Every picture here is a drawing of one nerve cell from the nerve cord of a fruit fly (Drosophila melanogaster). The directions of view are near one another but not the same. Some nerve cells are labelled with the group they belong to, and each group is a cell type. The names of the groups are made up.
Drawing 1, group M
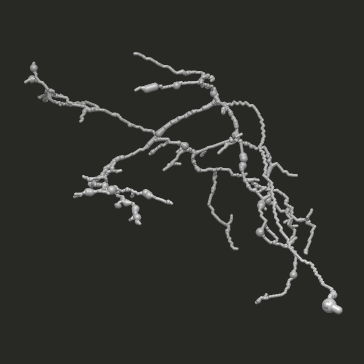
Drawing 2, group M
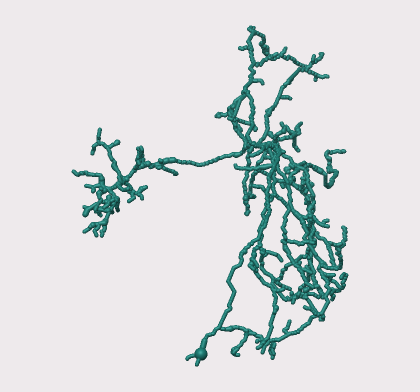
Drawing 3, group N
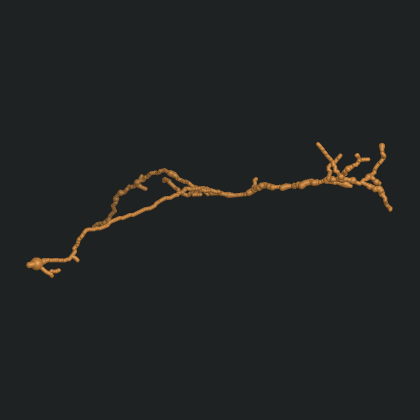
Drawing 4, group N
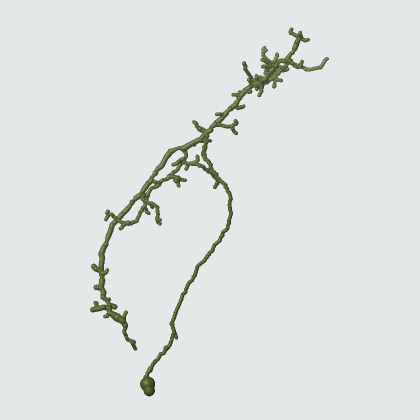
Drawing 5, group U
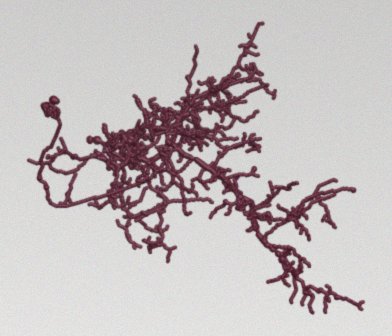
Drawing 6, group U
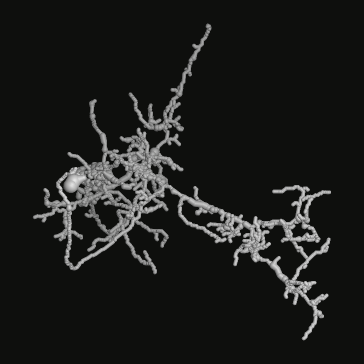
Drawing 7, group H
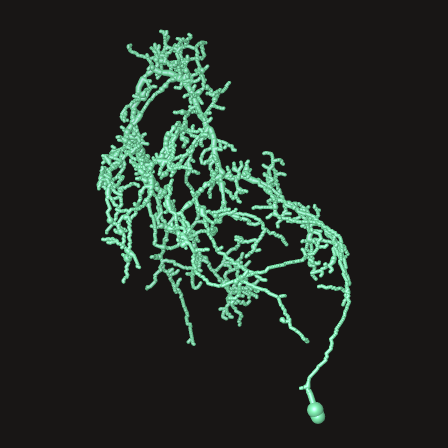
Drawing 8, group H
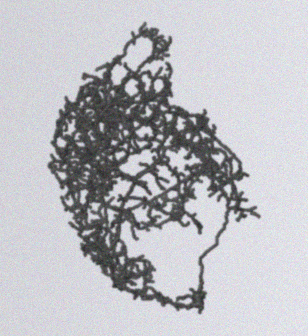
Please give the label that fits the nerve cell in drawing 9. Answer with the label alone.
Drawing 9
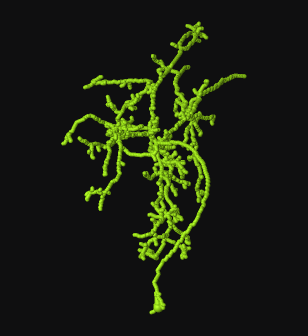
group M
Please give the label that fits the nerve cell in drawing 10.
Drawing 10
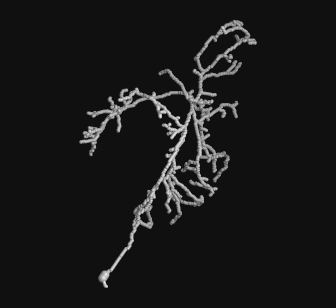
group M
